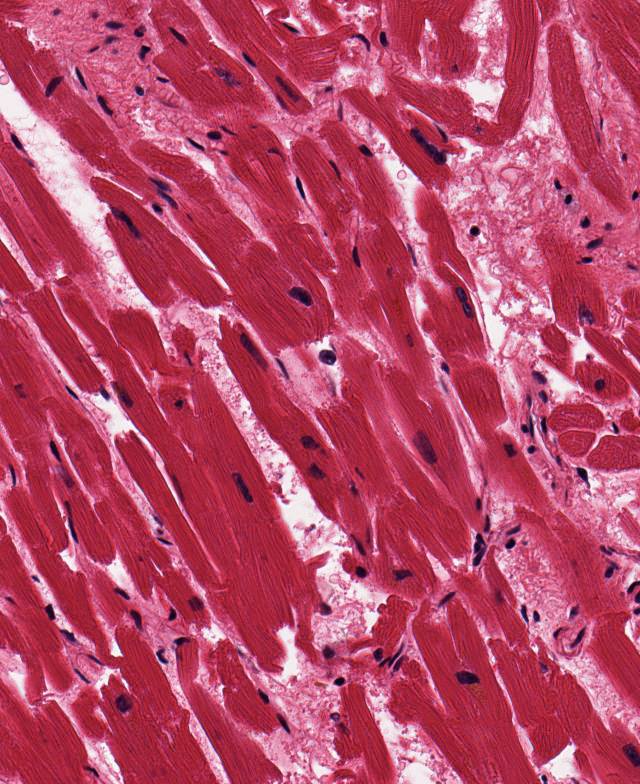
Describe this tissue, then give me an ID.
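Muscle fibres branch and join neighbouring fibres. Stroma between fibres loose and pale, widest at upper right and right middle. Small group of fibres in cross-section near right edge, mid-height. No fat cells among fibres. Tissue: left ventricle of the heart.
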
